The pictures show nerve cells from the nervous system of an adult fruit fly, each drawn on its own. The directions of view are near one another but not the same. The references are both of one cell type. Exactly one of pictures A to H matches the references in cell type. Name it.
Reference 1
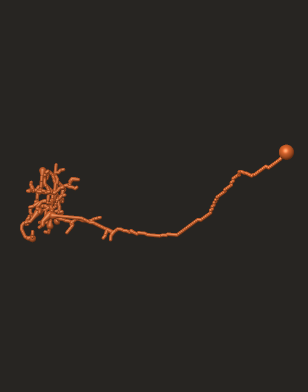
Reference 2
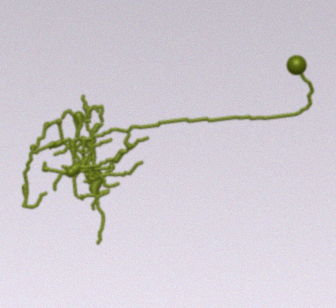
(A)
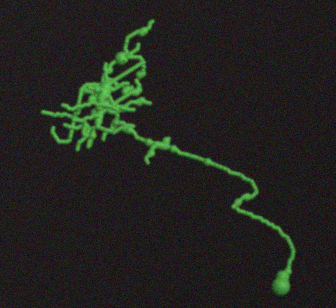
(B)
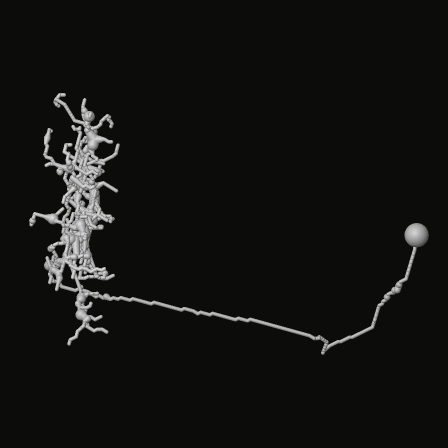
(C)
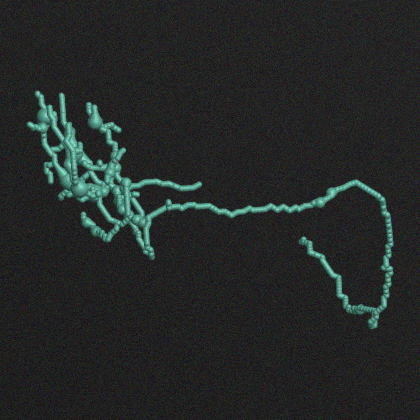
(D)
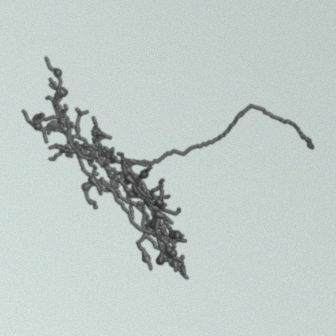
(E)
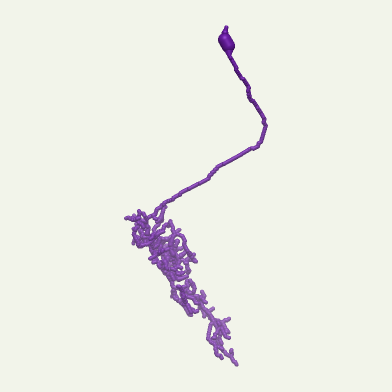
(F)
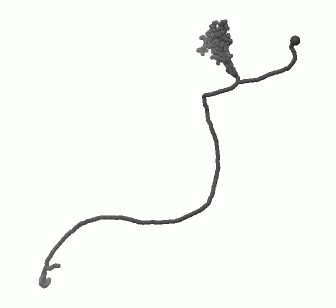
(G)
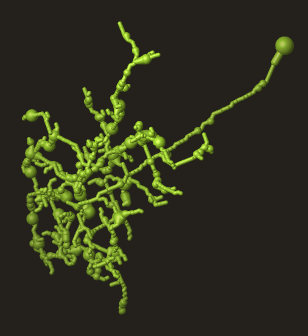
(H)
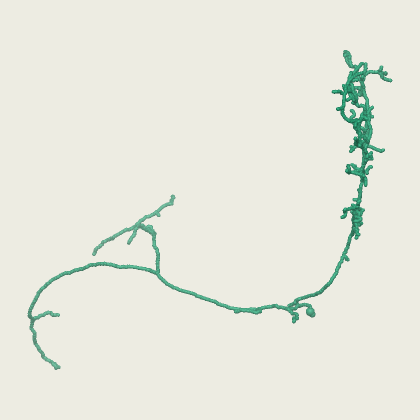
Picture A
